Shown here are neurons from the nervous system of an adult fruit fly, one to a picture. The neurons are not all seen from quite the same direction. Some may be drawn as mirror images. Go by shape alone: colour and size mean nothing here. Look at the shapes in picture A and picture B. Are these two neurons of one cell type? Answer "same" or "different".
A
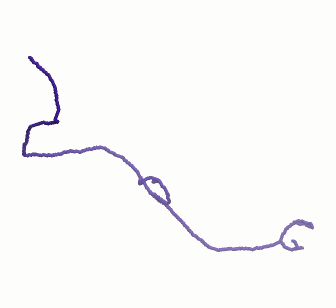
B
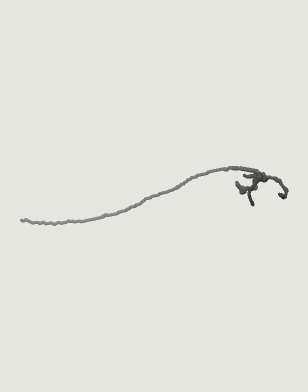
different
